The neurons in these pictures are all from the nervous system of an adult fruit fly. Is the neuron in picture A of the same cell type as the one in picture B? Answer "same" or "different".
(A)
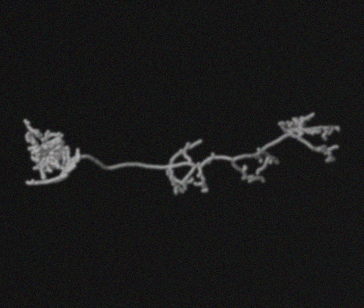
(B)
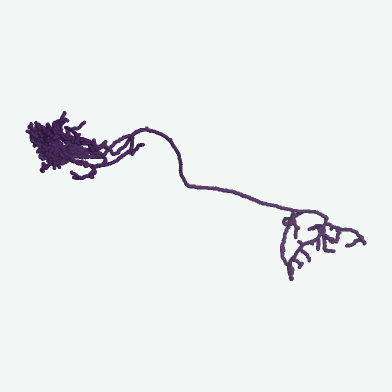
different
